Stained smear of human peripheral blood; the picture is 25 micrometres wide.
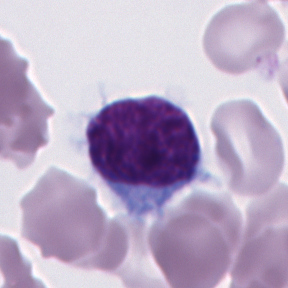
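Hairy cell, centre of field. Fine hair-like projections extend from the cell margin around much of its circumference. Nucleus round to oval, no indentation or lobes, about 10 by 8 micrometres. Cytoplasm scant, pale blue, gathered mainly below the nucleus.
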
